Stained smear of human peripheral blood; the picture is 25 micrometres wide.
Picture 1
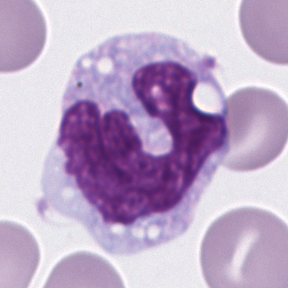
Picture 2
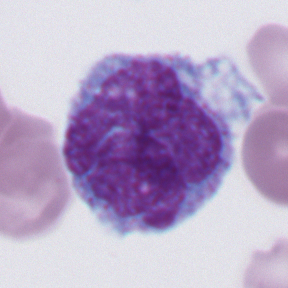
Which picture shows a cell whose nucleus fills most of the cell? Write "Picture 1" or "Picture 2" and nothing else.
Picture 2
